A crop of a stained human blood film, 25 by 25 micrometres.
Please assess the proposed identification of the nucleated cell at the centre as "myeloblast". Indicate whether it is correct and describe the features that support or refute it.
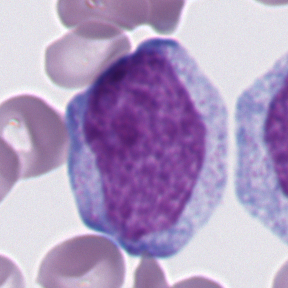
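Granules settle it: fine purplish ones are scattered through the cytoplasm. Myeloblast does not fit; this is a promyelocyte.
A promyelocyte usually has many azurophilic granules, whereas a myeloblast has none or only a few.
The granules here therefore count for promyelocyte and against myeloblast.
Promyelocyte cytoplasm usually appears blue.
The pale blue-grey cytoplasm here agrees with promyelocyte. Also seen: an angular, polygonal outline rather than a round one, and no vacuoles in the cytoplasm. At the right edge, part of another nucleated cell with similar blue cytoplasm is cut off.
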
